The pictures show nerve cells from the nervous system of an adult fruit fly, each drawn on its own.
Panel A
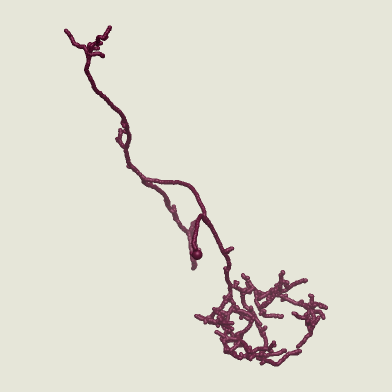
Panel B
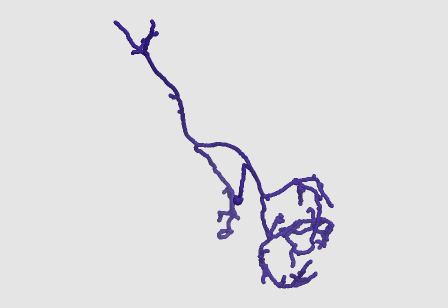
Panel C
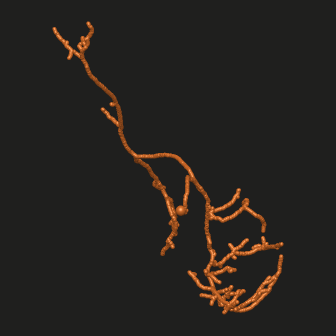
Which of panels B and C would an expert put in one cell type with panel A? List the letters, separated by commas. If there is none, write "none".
none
